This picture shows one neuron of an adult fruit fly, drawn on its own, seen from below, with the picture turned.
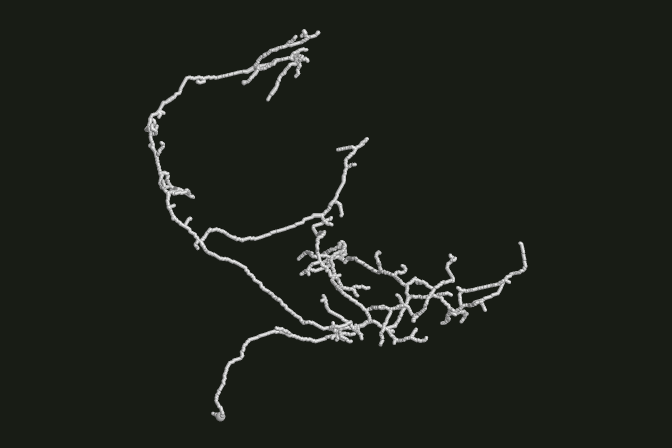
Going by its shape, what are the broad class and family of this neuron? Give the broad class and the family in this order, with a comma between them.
central-brain intrinsic neuron, hemilineage DM3_dorso_lateral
